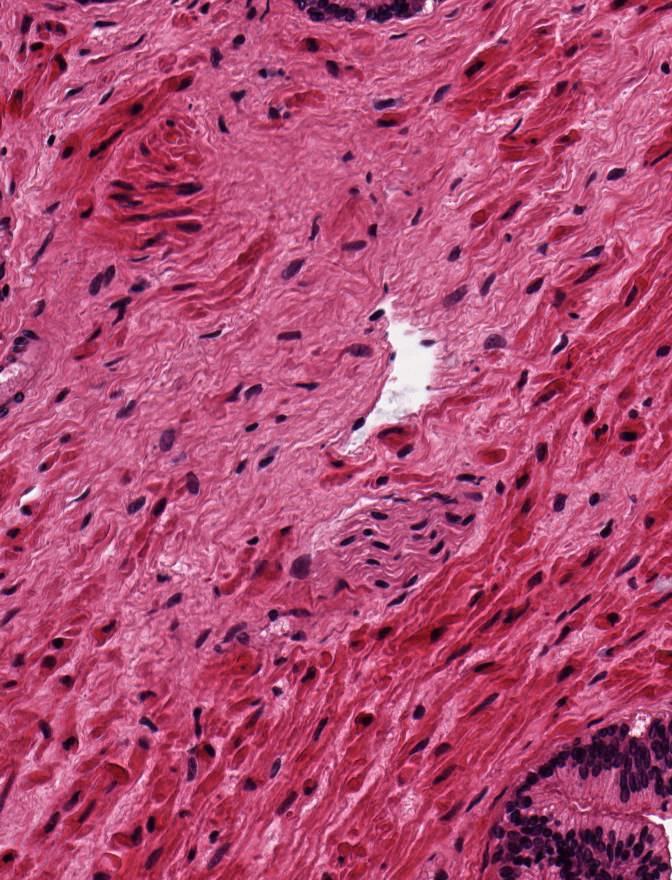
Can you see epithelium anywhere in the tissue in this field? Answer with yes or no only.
Yes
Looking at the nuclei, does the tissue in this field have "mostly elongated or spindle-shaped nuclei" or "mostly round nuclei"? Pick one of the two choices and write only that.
Mostly elongated or spindle-shaped nuclei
